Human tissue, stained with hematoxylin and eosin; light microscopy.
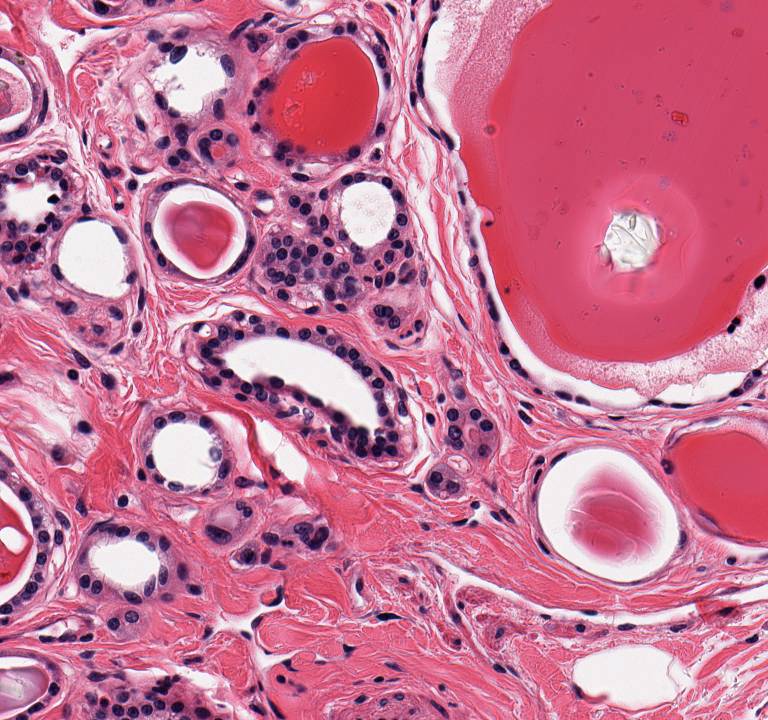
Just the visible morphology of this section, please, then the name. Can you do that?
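The upper right is occupied by a single greatly dilated space filled with homogeneous bright pink material and lined by a thin single layer of flattened cells with elongated nuclei. Across the left and centre, many small rounded duct-like units lie in pink fibrous stroma; their cuboidal lining cells have round, dark-staining nuclei. The section is thyroid.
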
